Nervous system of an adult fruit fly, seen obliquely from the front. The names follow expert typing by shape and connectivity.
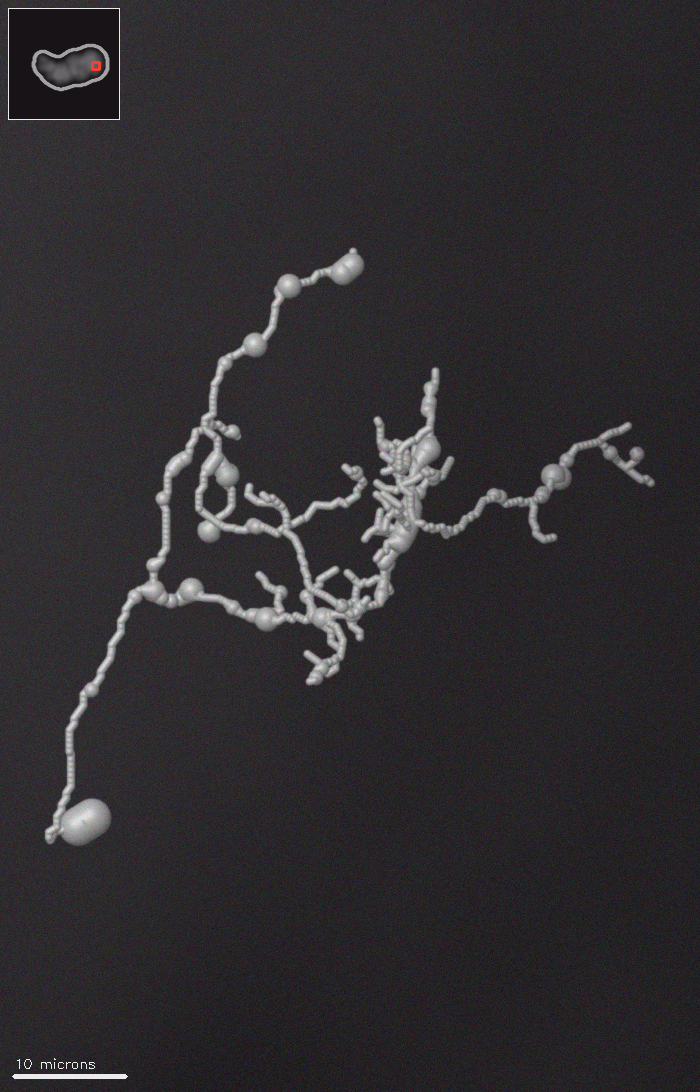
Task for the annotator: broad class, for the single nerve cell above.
optic-lobe intrinsic neuron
